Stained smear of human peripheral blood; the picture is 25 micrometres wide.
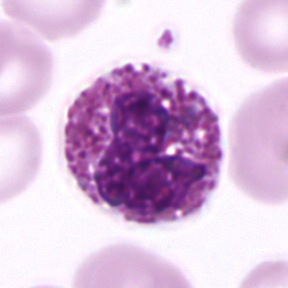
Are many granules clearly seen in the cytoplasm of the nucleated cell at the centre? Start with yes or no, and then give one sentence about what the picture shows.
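Yes. The cytoplasm is packed with coarse dark purple granules.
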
